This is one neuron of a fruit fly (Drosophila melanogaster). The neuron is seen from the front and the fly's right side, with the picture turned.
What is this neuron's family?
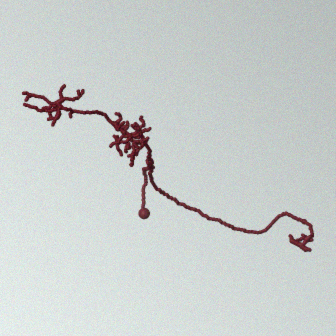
T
